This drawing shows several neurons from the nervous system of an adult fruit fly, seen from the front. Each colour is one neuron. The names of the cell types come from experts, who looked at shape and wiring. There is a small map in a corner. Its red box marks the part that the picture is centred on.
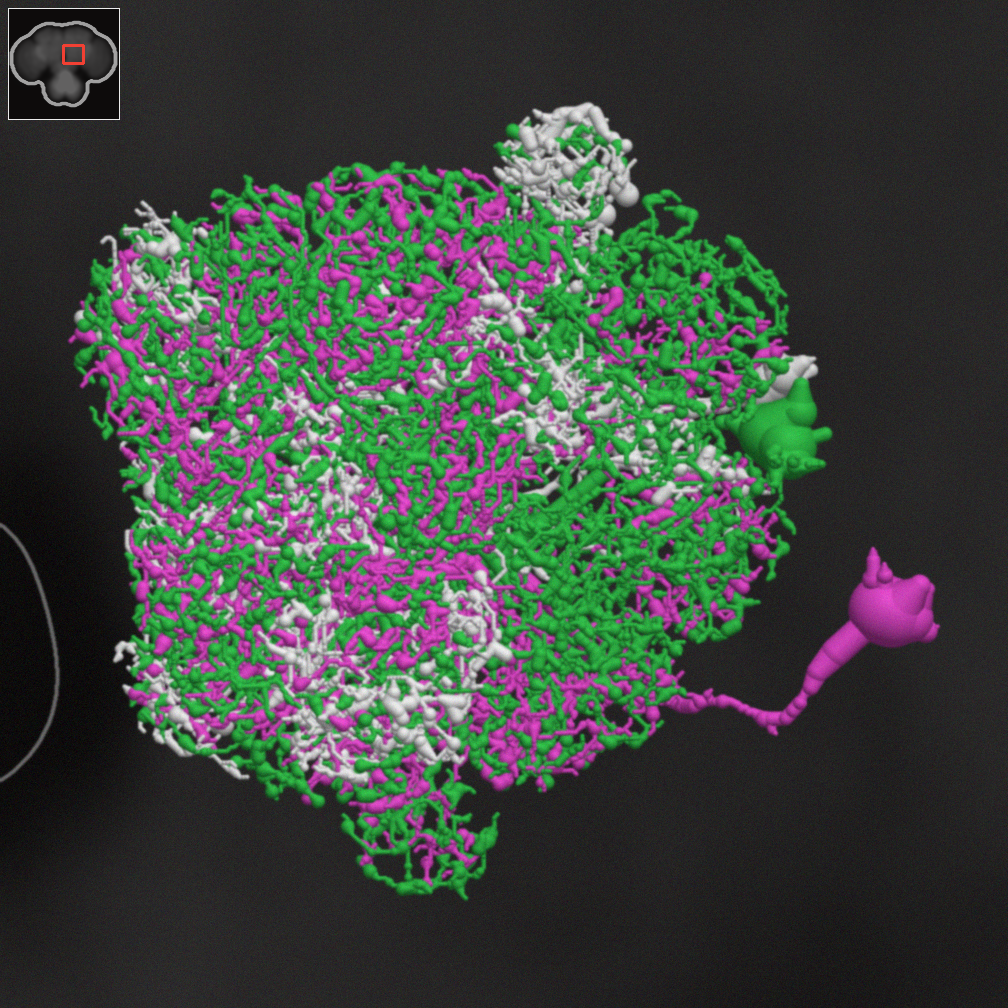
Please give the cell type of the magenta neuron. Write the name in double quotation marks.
"lLN2T_a"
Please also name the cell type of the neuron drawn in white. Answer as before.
"lLN2P_a"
